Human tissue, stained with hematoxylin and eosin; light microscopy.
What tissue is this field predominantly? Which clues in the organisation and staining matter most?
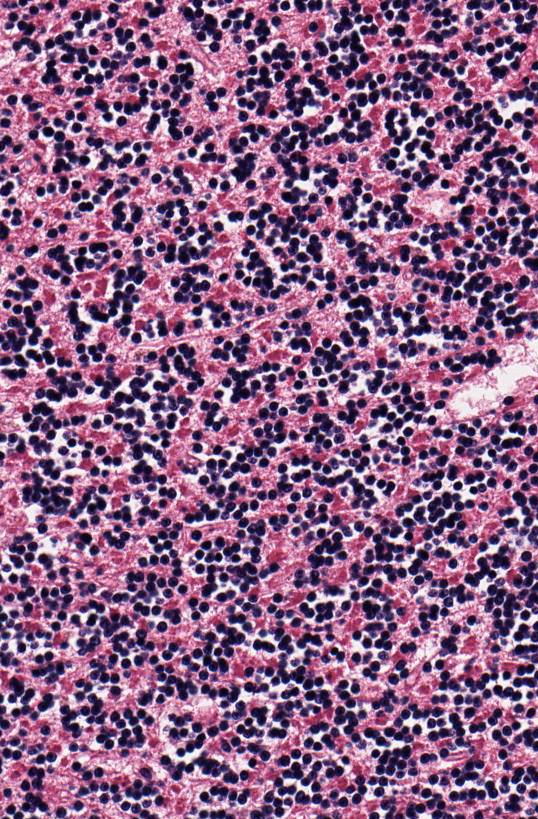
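The granular layer of the cerebellum fills the field. To begin, small round dark nuclei are spread evenly across the whole field, with no layer or border crossing it.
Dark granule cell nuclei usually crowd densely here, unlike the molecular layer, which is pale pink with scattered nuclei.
Next, the small cells show very little visible cytoplasm around their nuclei. Then, between the clusters of nuclei lie irregular islands of pink, finely fibrillary material.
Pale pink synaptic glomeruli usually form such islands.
Last, no large cells with big nuclei stand out.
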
